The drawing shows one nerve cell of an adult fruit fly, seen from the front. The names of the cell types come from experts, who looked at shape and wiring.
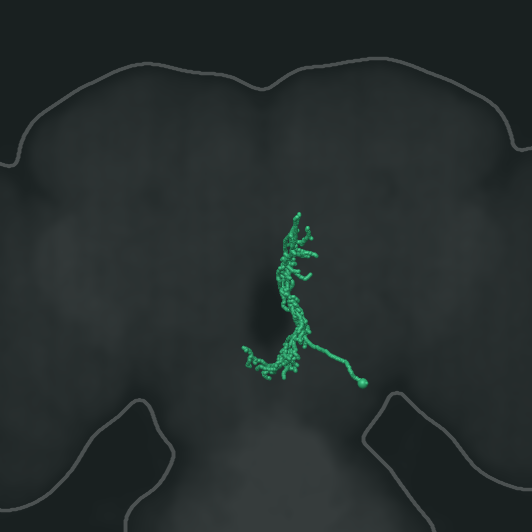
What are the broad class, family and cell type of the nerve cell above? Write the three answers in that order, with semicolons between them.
central-brain intrinsic neuron; hemilineage FLAa1; CB2043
